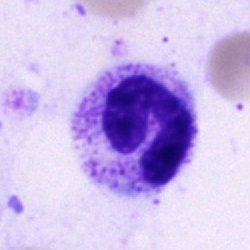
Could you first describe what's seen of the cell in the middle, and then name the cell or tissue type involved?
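See how this one is round, with a smooth border? Its nucleus curves into two thick lobes joined by a band, and the chromatin is dark purple and densely condensed. Plenty of small pinkish-purple granules sit in the cytoplasm. So that's a band neutrophil.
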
